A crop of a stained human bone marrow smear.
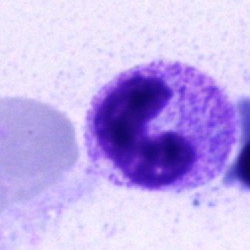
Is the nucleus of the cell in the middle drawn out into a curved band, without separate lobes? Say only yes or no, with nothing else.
Yes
